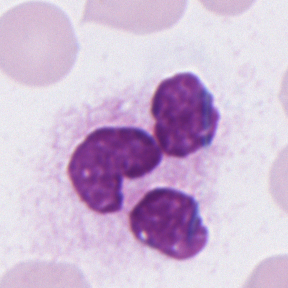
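Segmented neutrophil, the nucleated cell at the centre of this blood smear. I note that its chromatin is dark purple and densely clumped. The cytoplasm is pale pinkish-lilac and filled with fine, dust-like pinkish-violet granules. Tracing the outer edge, I find it faint, blending into the background.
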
